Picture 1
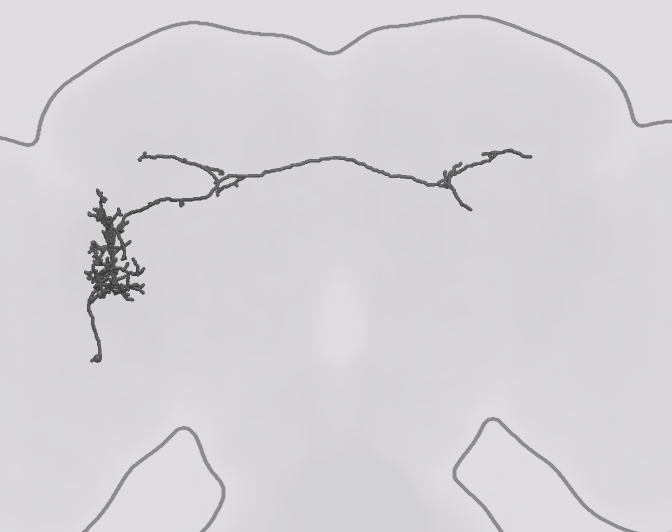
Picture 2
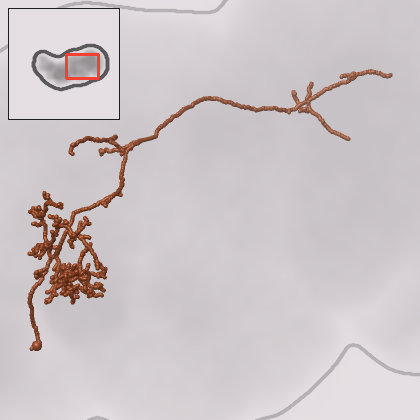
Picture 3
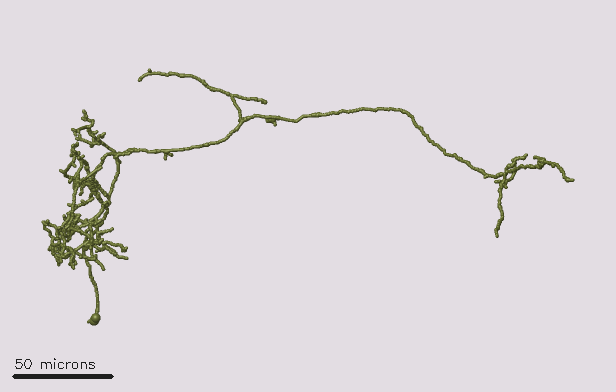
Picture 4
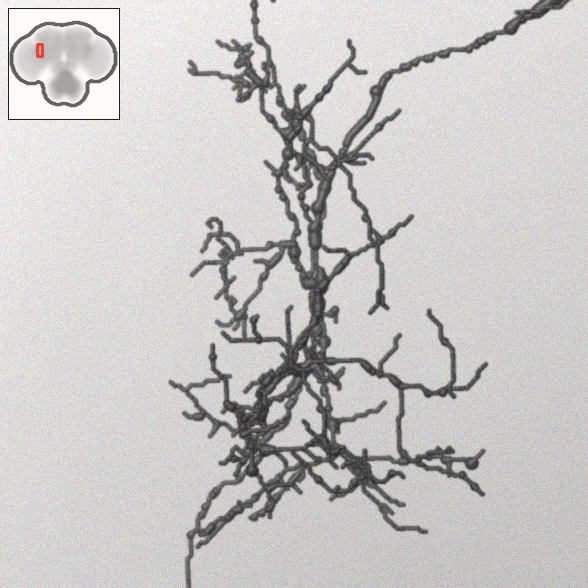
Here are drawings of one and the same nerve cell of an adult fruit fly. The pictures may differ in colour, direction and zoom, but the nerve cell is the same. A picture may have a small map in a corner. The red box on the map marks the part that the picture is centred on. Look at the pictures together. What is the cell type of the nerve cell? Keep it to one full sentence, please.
What this nerve cell is, by cell type, is CB1190.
